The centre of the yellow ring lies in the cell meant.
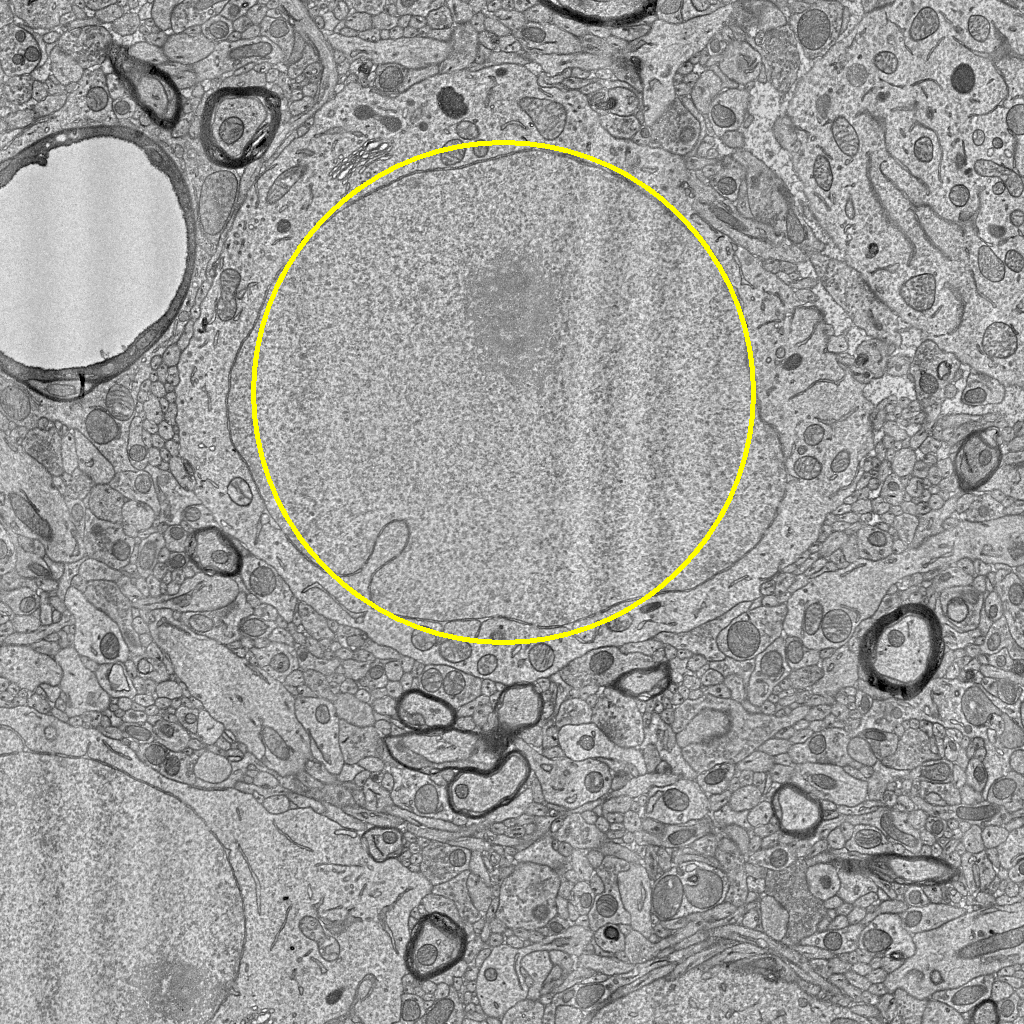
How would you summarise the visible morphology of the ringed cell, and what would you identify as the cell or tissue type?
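You've got a large, round nucleus here, shown almost whole and filling most of the ring. Its envelope is smooth except for one narrow looping infold at the lower left. Chromatin's fine and evenly dispersed, no dense clumps along the envelope, and there's a darker, poorly bounded patch just above its centre. That's an excitatory neuron.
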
